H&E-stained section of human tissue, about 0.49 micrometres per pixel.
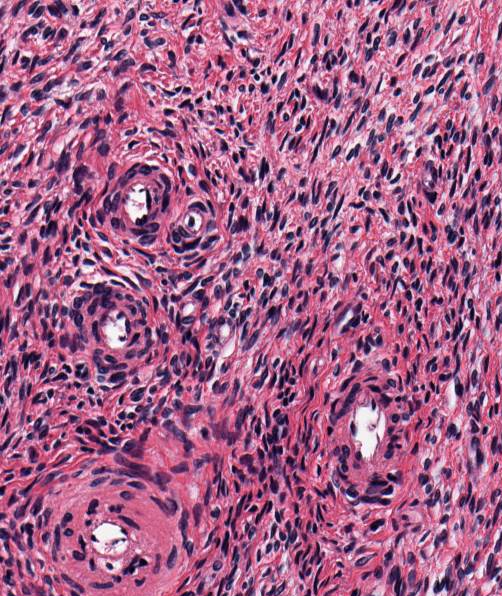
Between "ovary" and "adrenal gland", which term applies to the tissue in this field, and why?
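It is ovary. Densely packed spindle cells fill the field, without epithelium or glands, running between the vessels in short bundles of varying direction rather than one parallel stream.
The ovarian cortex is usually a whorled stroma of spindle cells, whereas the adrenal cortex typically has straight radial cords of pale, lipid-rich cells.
Around each small vessel the spindle cells form concentric, onion-skin layers; their nuclei are elongated to oval and dark, with scant cytoplasm.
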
